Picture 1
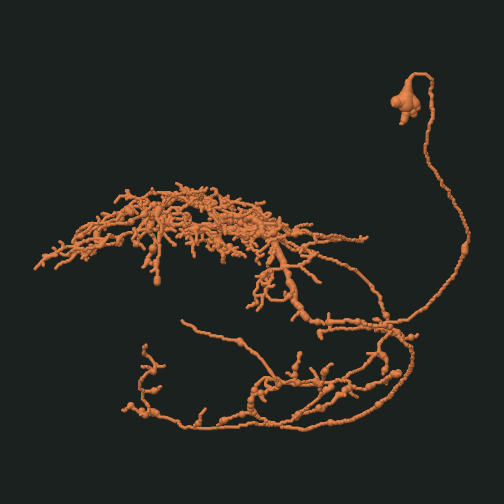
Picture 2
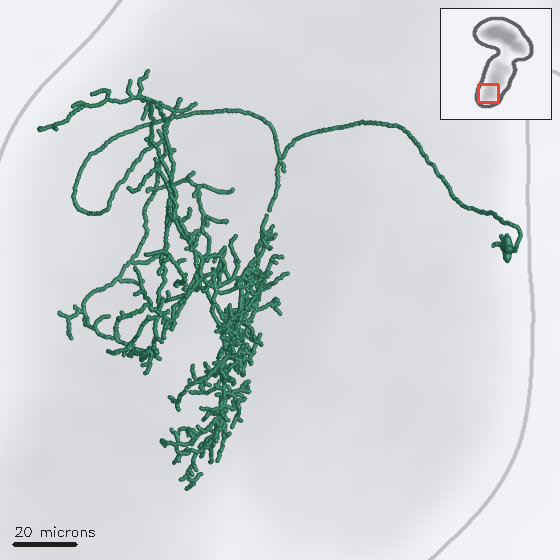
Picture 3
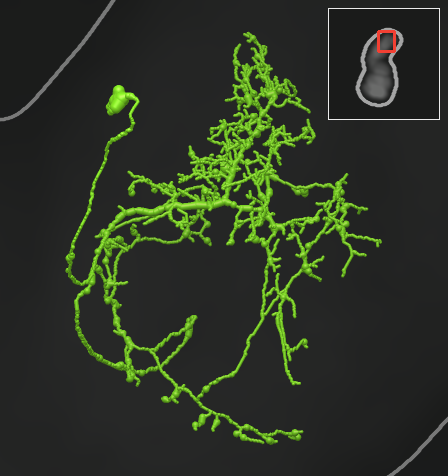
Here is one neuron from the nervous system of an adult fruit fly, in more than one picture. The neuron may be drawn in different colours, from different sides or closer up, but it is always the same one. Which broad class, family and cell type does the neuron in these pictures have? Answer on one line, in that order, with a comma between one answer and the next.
nerve-cord intrinsic neuron, hemilineage 01A, IN01A036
